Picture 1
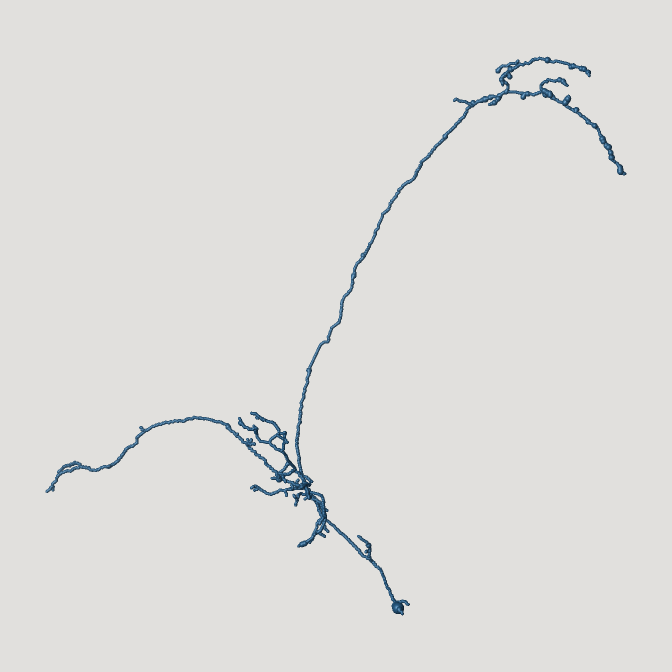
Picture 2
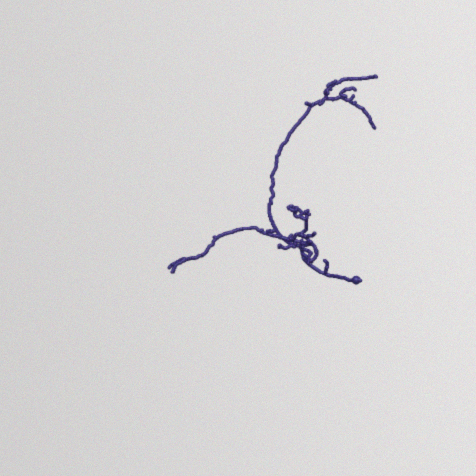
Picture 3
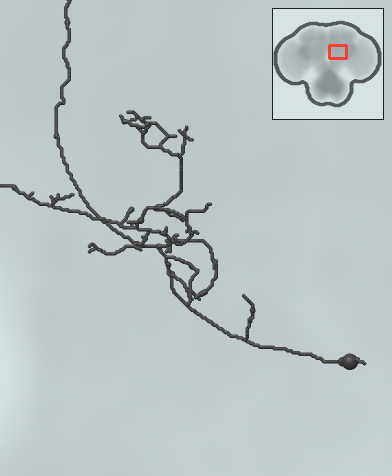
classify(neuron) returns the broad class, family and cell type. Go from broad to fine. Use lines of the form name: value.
broad class: central-brain intrinsic neuron
family: hemilineage ALlv1
cell type: M_lvPNm35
